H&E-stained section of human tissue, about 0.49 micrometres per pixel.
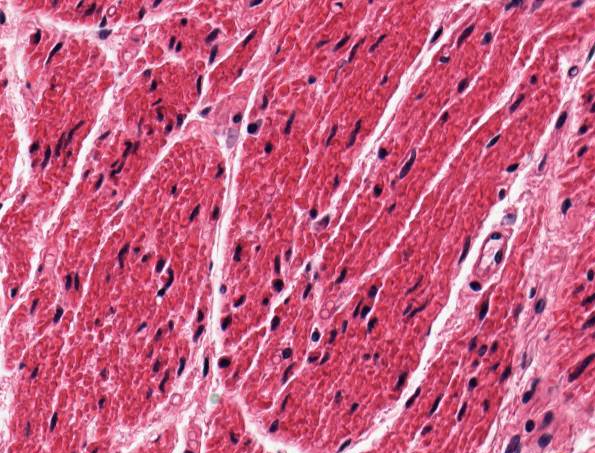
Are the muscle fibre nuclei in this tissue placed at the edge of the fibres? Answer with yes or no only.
No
